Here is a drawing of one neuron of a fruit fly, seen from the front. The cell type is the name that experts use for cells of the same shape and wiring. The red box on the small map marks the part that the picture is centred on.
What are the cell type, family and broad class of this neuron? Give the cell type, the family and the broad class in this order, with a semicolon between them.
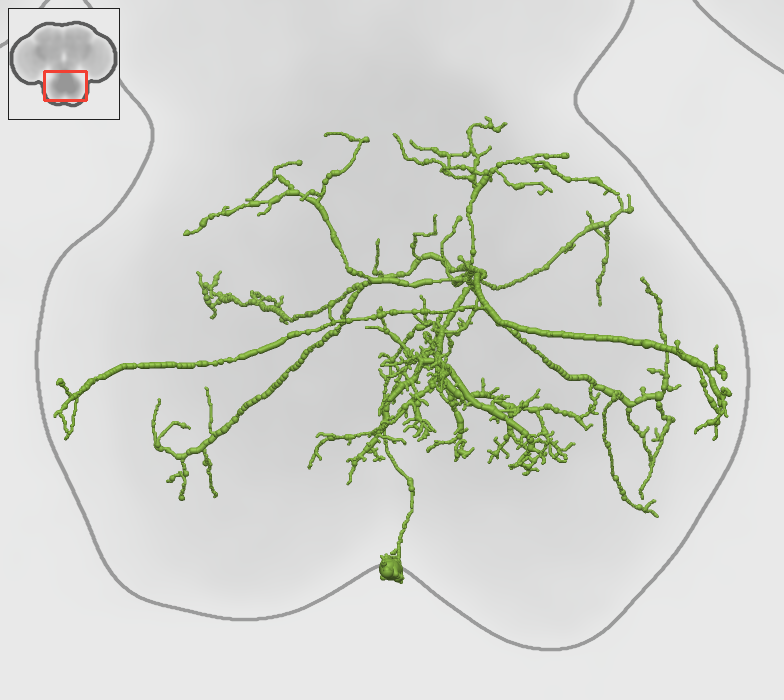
IN06B035; hemilineage 06B; nerve-cord intrinsic neuron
